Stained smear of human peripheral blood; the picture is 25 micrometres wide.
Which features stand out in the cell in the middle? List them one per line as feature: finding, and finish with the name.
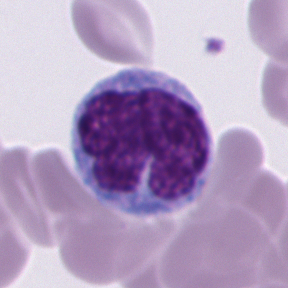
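Outline: round and smooth
Nucleus: deep narrow cleft cutting in from the lower edge
Groove: faint, running down from the top of the nucleus, giving a folded look
Cytoplasm: no coarse granules
Name: monocyte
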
